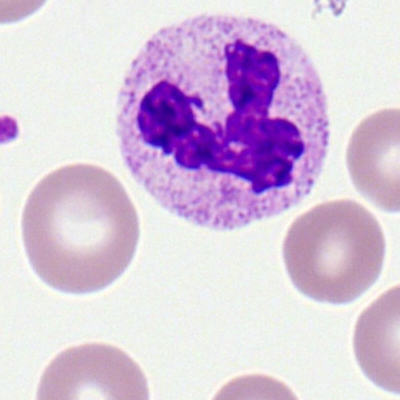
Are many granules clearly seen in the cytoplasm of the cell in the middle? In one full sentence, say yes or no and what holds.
Yes, it is many visible granules that the cytoplasm of this cell contains.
